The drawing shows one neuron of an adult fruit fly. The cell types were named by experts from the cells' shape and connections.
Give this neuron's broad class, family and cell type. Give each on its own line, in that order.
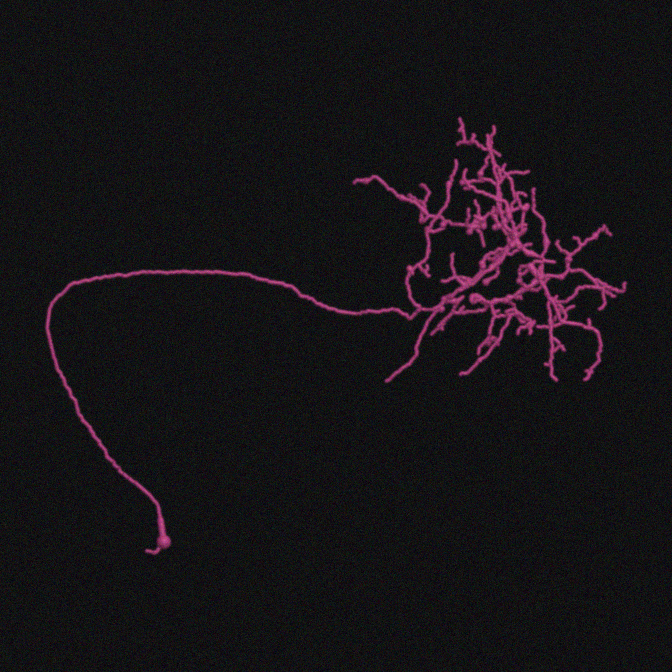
central-brain intrinsic neuron
hemilineage MD3
GNG634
